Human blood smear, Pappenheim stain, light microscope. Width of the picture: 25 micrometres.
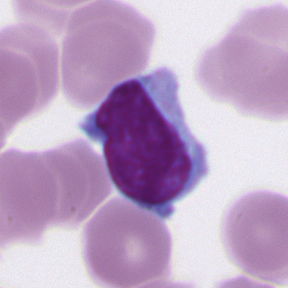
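Typical lymphocyte with an irregular, angular outline rather than a round one. Small pointed tags of cytoplasm jut out at the left edge and at the bottom. Cell about 13 by 11 micrometres; nucleus about 11 by 8 micrometres, filling about 70% of the cell's area. Chromatin dense and dark purple with only faint lighter mottling; pale blue cytoplasm lying mostly on the upper right side of the nucleus.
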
